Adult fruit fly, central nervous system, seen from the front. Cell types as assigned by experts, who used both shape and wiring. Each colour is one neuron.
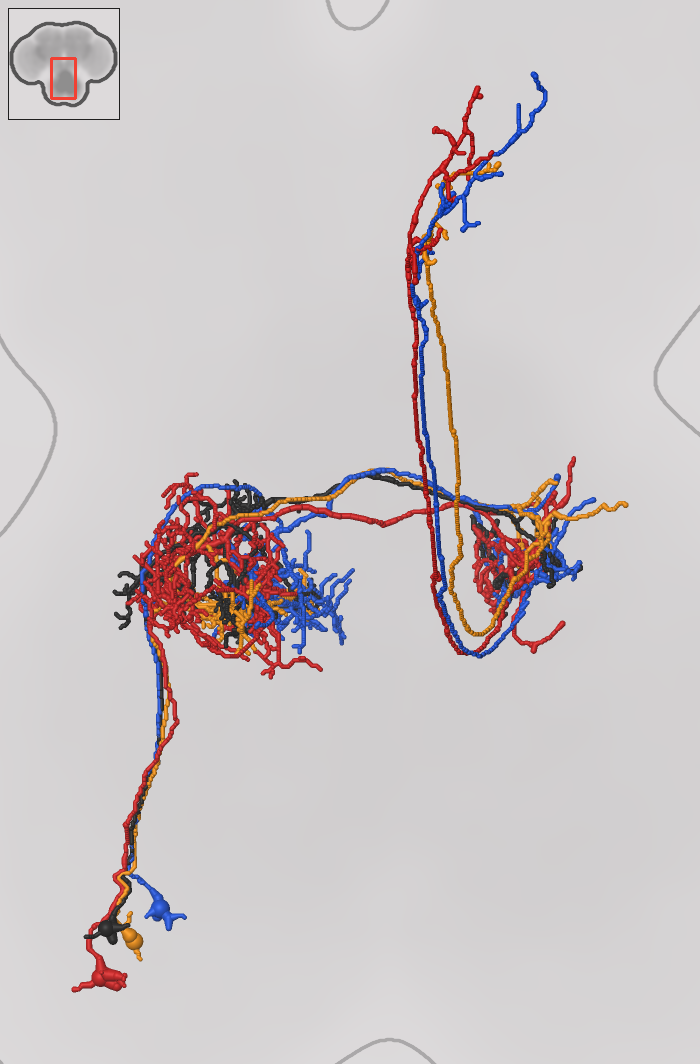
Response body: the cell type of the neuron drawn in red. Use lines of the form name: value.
cell type: AN06A017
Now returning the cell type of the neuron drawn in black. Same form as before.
cell type: IN06A076_a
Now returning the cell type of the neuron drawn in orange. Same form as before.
cell type: AN06A080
